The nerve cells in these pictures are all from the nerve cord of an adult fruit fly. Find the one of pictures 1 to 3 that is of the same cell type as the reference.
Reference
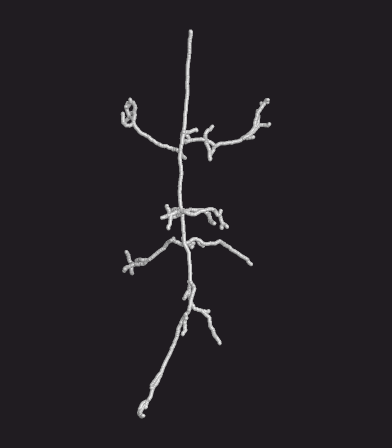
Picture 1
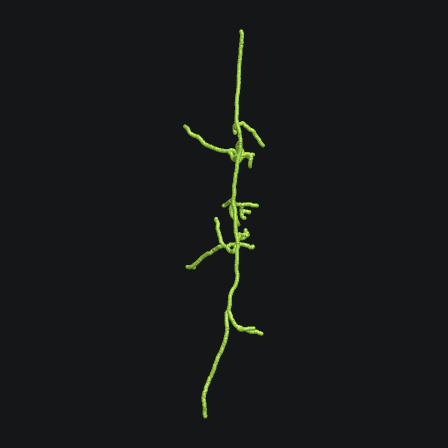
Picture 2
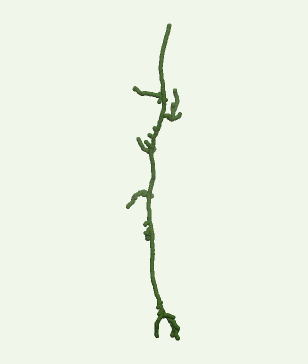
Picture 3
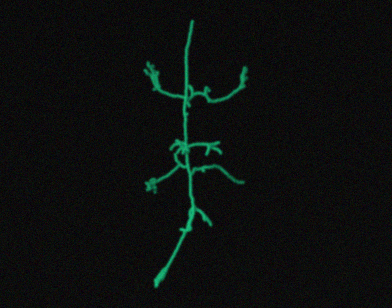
Picture 3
